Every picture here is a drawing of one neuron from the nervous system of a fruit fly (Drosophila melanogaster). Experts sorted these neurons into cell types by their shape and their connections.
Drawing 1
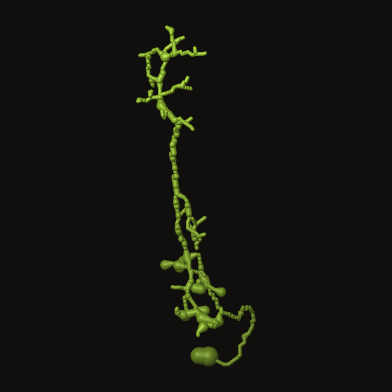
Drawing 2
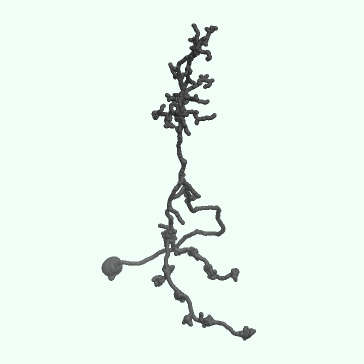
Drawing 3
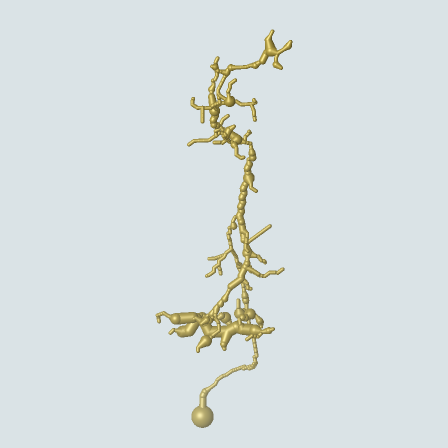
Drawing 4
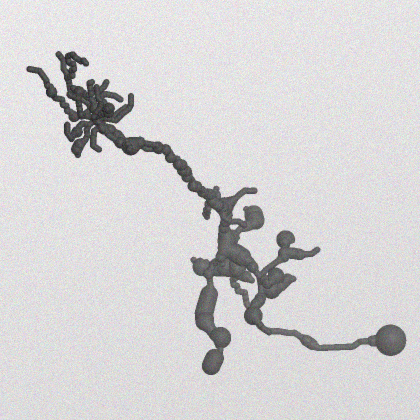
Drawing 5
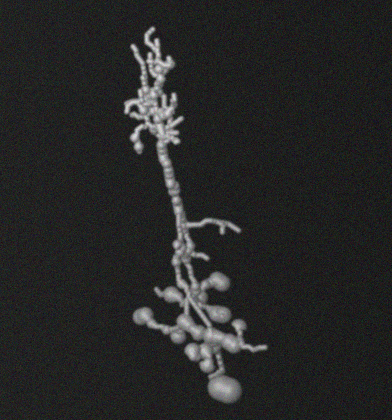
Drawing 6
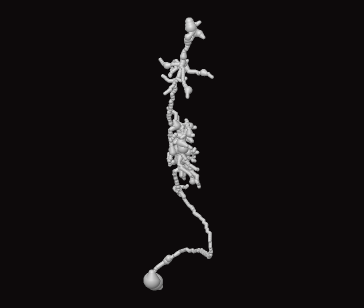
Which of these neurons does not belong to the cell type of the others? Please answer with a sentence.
Drawing 6 is the odd one out.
